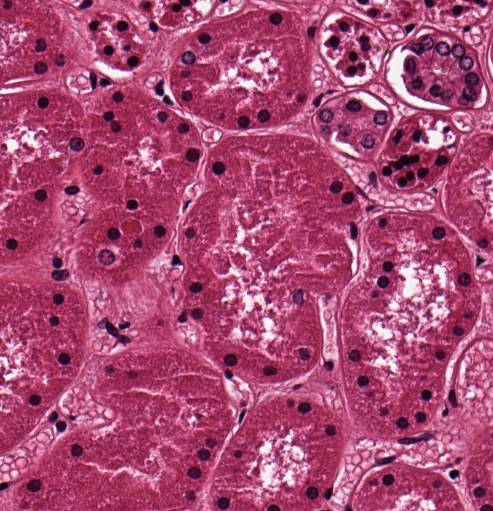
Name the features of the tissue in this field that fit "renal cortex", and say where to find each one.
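In this field of renal cortex, large tubules lie with only narrow spaces between them, each lined by a single layer of cells with abundant pink granular cytoplasm.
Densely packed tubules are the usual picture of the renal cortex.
The nuclei of these large tubule cells are round, dark and widely spaced. Thin-walled capillaries holding pale round red blood cells run in the narrow gaps between tubules. The stroma there is scant, with only a few small dark elongated nuclei, and this sparseness fits the renal cortex.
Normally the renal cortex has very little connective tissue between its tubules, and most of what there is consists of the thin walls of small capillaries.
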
